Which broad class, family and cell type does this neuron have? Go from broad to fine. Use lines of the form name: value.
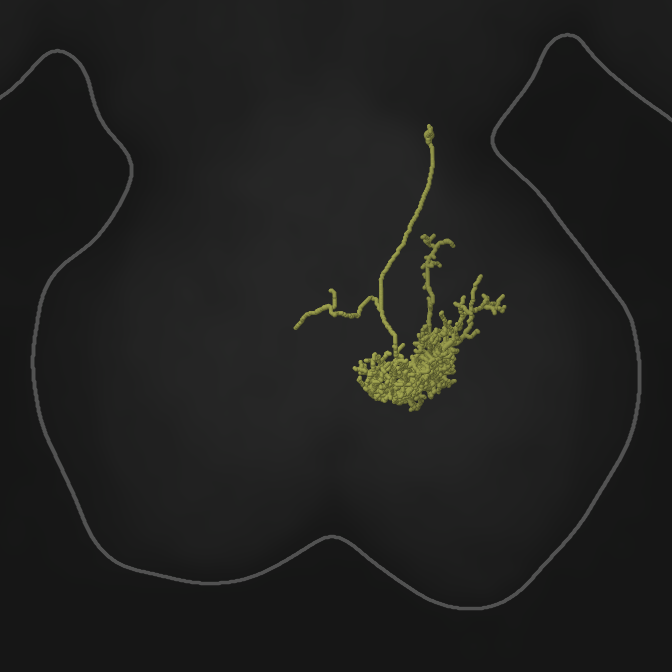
broad class: nerve-cord intrinsic neuron
family: hemilineage 23B
cell type: IN23B024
